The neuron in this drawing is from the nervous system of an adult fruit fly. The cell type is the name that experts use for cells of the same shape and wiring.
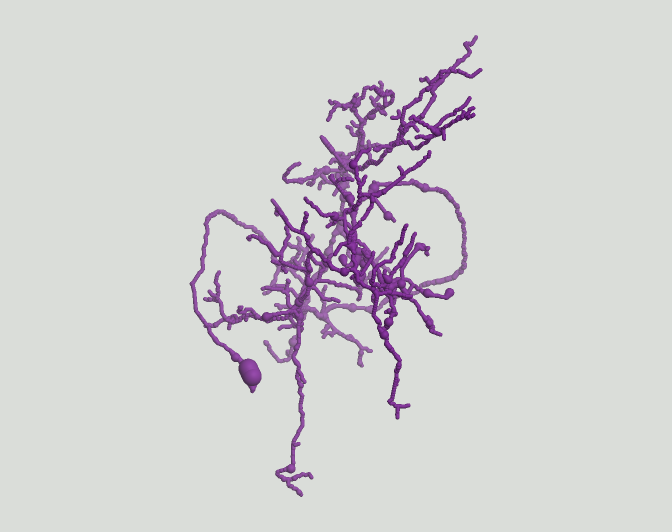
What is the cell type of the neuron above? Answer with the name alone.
SMP347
